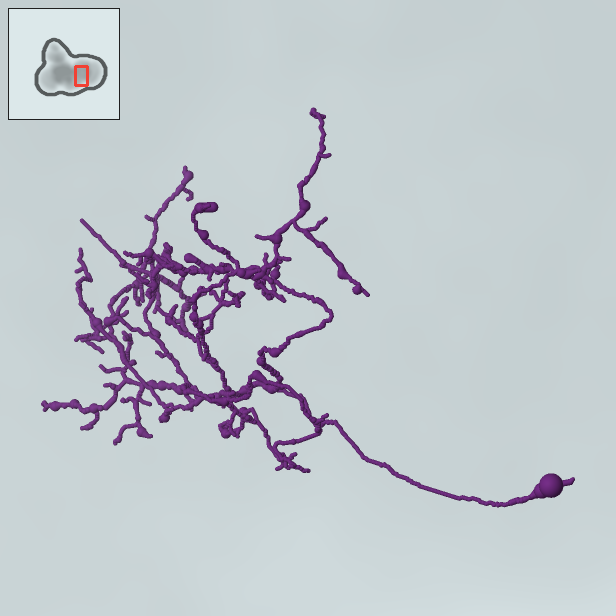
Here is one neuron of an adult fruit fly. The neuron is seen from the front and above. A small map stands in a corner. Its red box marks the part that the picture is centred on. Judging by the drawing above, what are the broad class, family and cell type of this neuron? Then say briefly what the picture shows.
Its broad class is central-brain intrinsic neuron. Its family is hemilineage LALa1_anterior. It is of cell type LAL059. The cell body is at the lower right of the picture. The picture shows dozens of branch ends.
